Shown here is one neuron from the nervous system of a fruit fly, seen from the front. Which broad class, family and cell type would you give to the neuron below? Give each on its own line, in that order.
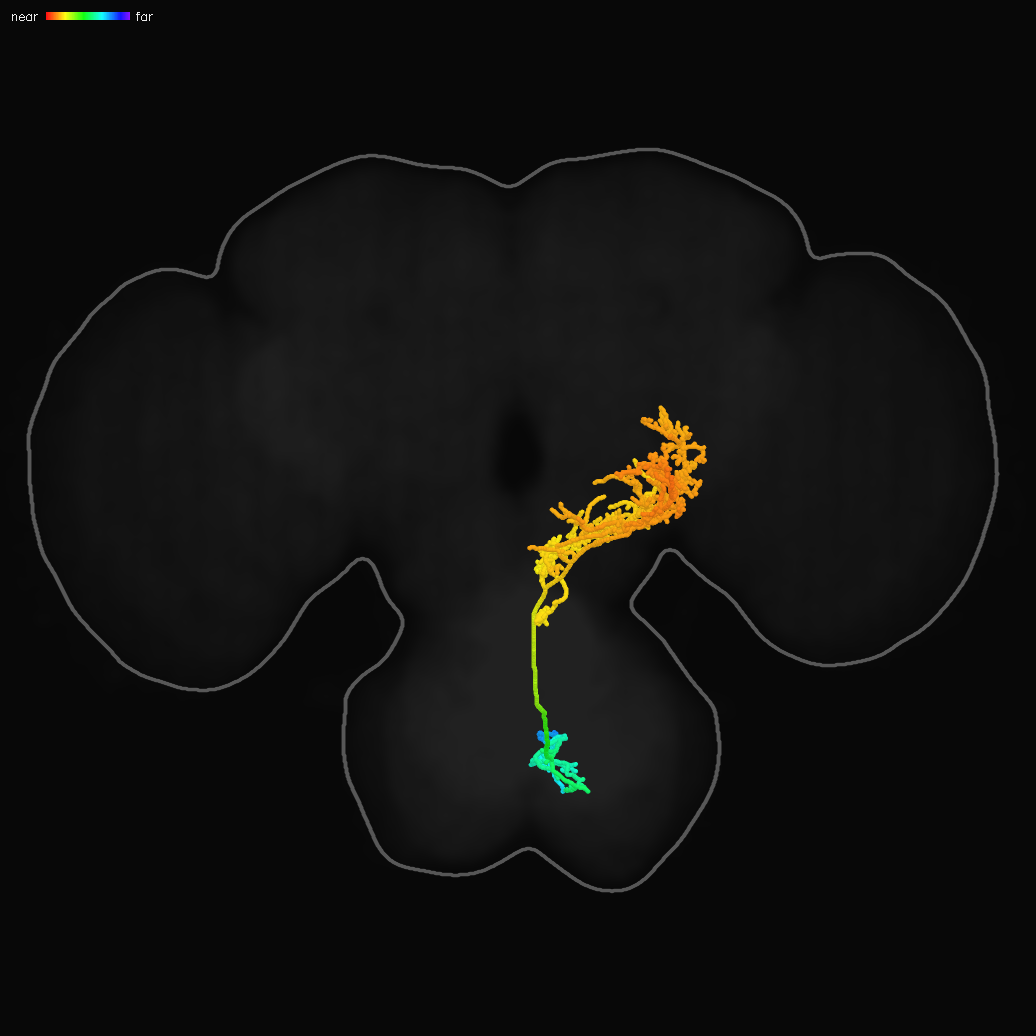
descending neuron
hemilineage LB3
DNg56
